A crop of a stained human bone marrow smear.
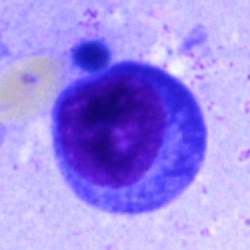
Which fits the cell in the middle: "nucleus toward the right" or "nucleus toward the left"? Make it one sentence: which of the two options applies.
Most of its cytoplasm is found to the right of its nucleus.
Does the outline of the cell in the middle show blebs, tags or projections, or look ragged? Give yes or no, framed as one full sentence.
No, this cell has a smooth edge with no projections, blebs or tags.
